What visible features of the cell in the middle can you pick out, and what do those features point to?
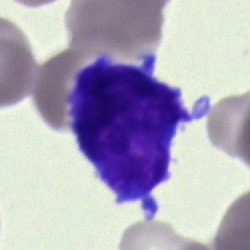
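Look first at the bottom edge, where a small bleb hangs from the cell. Cytoplasm is very scant, so the dark nucleus fills almost the whole cell. Throughout, the cell stains deep blue-purple. The chromatin is dense and dark, with a few lighter purple patches. This is a blast.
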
